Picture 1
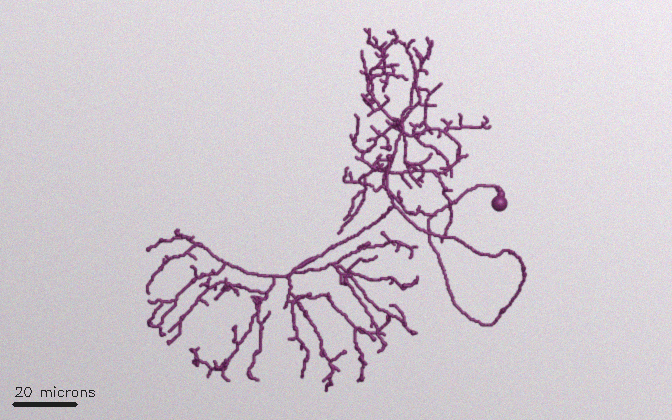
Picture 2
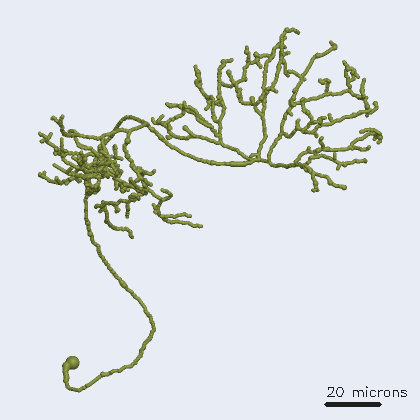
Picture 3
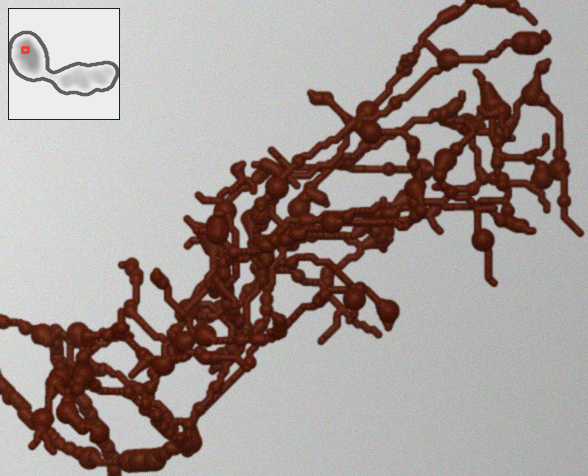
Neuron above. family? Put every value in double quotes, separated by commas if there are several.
"hemilineage LALv1_dorsal"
